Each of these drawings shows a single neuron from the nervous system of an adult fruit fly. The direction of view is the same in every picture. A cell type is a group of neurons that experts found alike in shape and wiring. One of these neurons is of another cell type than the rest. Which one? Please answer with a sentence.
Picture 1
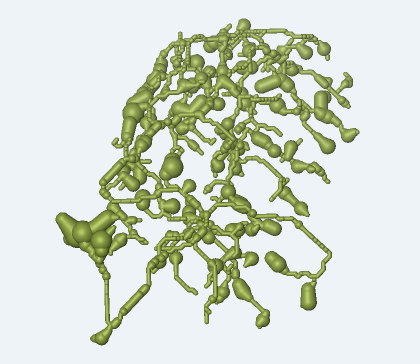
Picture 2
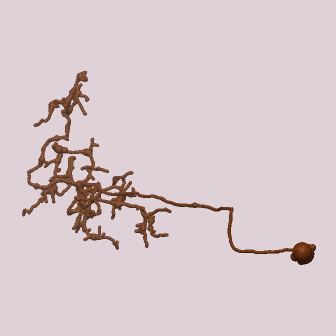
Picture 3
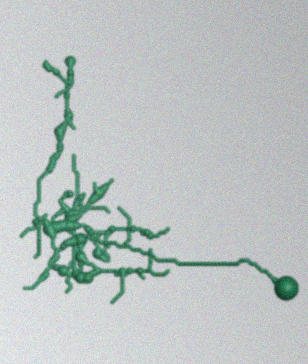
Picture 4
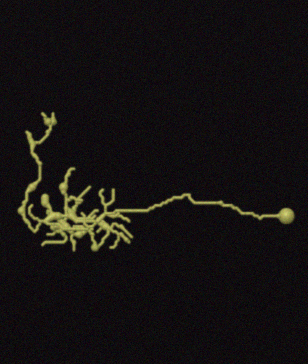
Picture 1 shows a neuron of another cell type.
